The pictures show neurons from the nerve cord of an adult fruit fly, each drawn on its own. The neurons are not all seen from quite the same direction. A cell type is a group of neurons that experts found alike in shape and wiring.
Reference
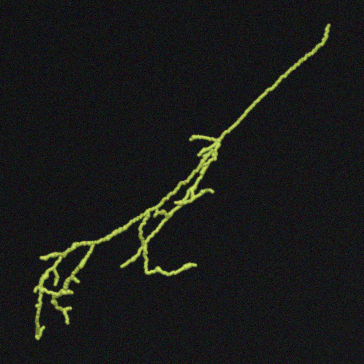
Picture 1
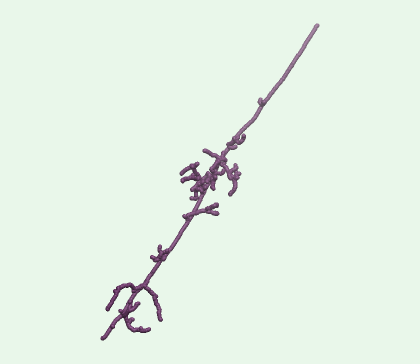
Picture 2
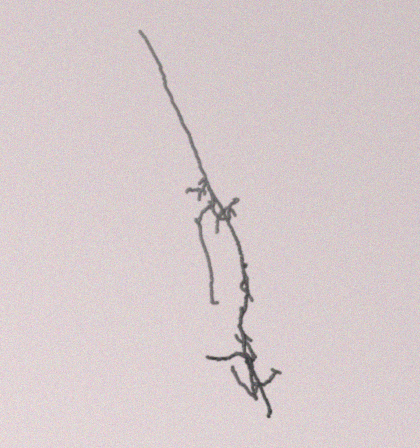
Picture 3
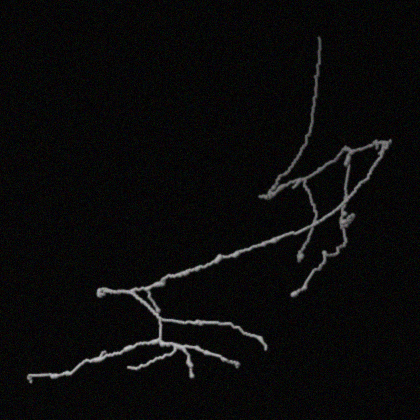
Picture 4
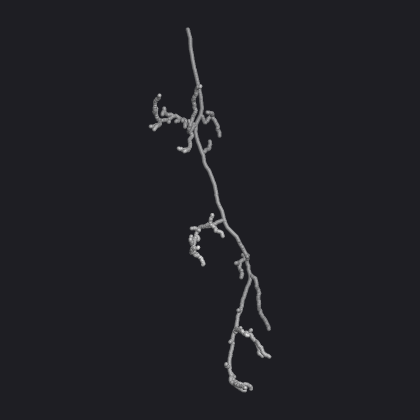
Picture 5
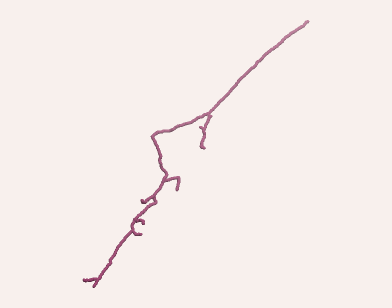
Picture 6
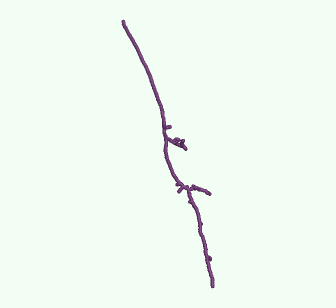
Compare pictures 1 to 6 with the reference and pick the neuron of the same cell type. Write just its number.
2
